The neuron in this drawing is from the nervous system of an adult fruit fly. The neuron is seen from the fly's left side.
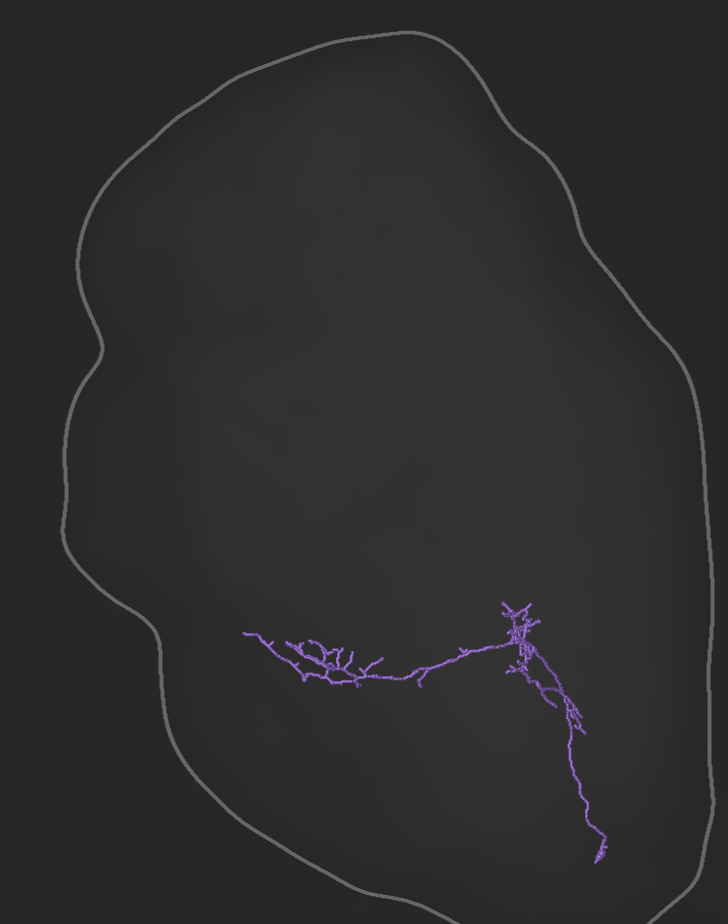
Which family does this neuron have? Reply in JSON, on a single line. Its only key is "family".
{"family": "hemilineage LB3"}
